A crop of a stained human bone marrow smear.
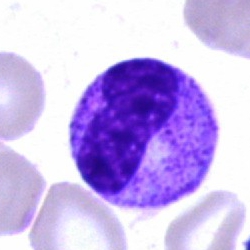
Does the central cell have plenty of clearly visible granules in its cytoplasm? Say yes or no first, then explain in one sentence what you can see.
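Yes. Fine purple granules are scattered through the cytoplasm.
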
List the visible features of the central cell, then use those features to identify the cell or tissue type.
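A round, smooth outline encloses a nucleus that occupies the upper-left part of the cell, leaving the cytoplasm to the lower right. The nuclear border facing the lower right is concave and indented, and a paler, clearer zone of cytoplasm lies against it. It is a band neutrophil.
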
